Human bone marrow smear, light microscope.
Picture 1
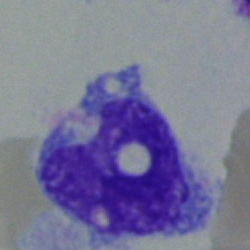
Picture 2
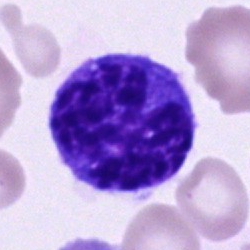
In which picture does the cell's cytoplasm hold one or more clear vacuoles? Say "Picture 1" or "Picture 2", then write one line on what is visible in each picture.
Picture 1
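In picture 1: A small round clear vacuole sits in the cytoplasm at the top of the cell.
In picture 2: No clear vacuoles are seen in the cell.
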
